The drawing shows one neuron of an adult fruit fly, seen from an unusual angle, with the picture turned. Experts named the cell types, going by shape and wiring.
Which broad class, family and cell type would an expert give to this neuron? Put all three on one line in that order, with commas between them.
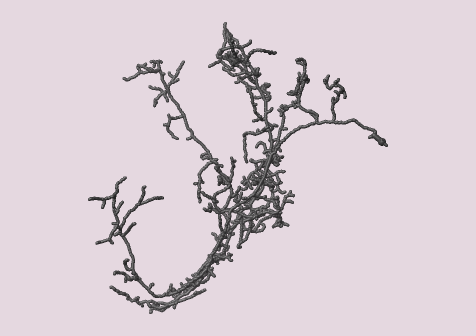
central-brain intrinsic neuron, hemilineage LHl2_dorsal, AVLP749m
